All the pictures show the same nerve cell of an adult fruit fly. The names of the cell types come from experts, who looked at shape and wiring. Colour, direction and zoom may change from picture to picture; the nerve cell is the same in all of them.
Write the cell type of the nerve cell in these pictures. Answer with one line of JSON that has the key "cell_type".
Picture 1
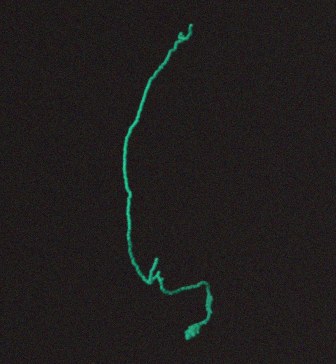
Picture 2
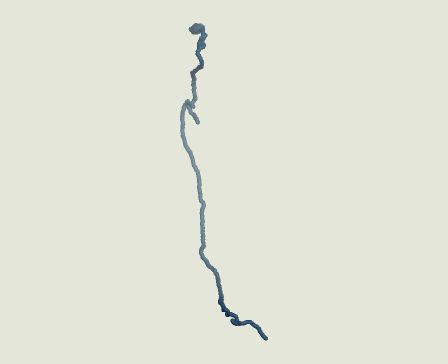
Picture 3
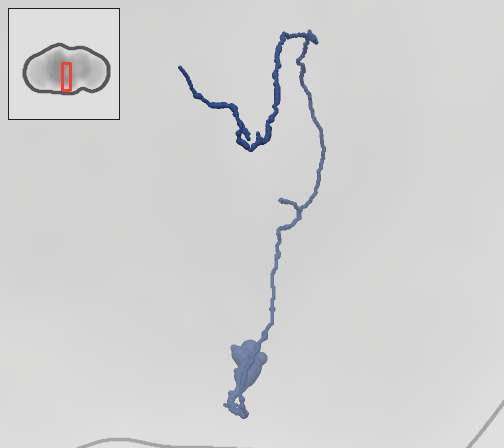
{"cell_type": "Hugin-RG"}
